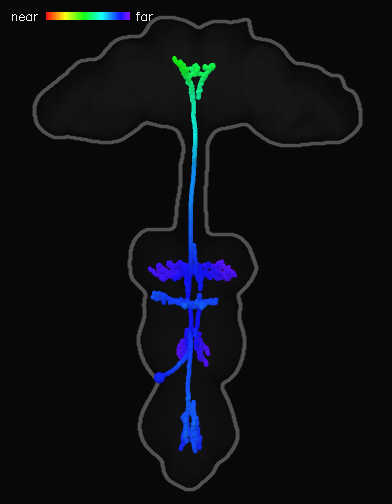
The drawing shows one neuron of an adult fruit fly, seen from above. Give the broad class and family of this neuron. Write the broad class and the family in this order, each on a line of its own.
ascending neuron
hemilineage 05B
